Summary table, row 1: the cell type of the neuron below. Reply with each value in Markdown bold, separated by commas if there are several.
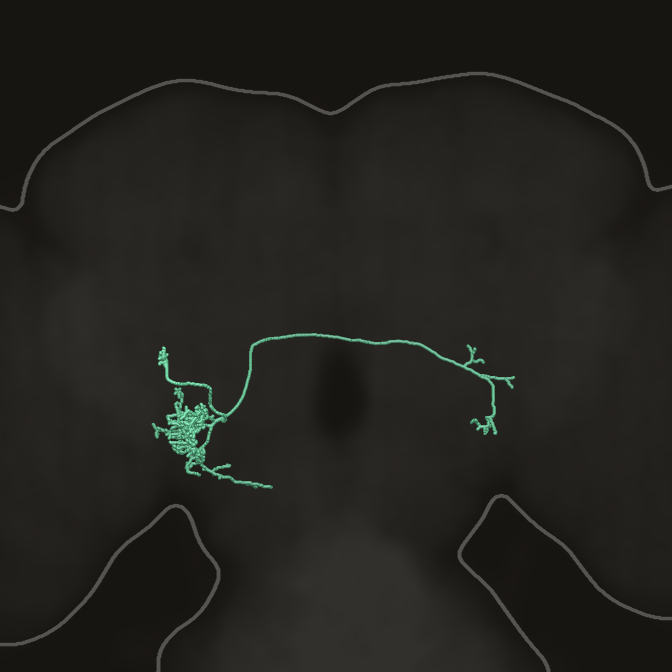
**SAD055**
